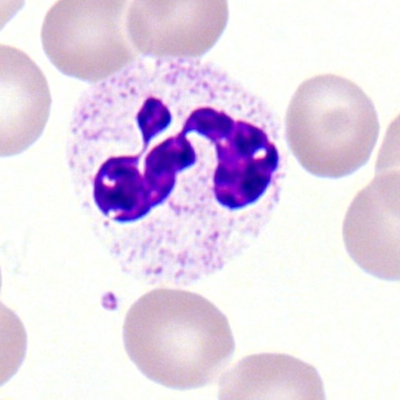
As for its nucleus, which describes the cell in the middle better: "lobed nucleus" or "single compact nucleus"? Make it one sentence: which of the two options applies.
Separate lobes or segments make up the nucleus of this cell.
